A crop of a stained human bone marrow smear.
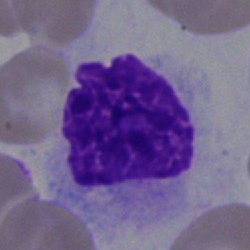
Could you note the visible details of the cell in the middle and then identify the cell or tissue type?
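In the cytoplasm, the band is wider below the nucleus than above it. Fine, faint purple specks are scattered through it, and no vacuoles are visible. At its outer edge, the cell is faint and blends into the background. It is a hairy cell.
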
